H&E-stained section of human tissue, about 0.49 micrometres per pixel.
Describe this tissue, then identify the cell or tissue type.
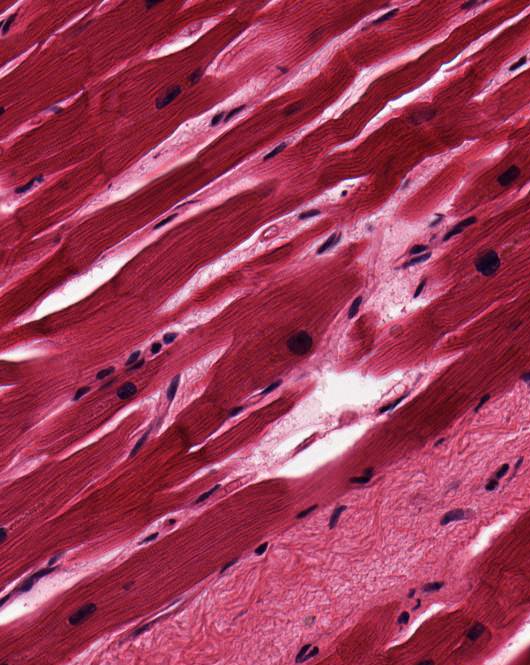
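Lengthwise-cut muscle fibres cross the field diagonally, from lower left to upper right. They branch and join with neighbouring fibres. The centre fibre's rounded nucleus lies mid-fibre. At lower right lies a broad pale pink area with a fine, wavy fibrillar texture. This is left ventricle of the heart.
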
